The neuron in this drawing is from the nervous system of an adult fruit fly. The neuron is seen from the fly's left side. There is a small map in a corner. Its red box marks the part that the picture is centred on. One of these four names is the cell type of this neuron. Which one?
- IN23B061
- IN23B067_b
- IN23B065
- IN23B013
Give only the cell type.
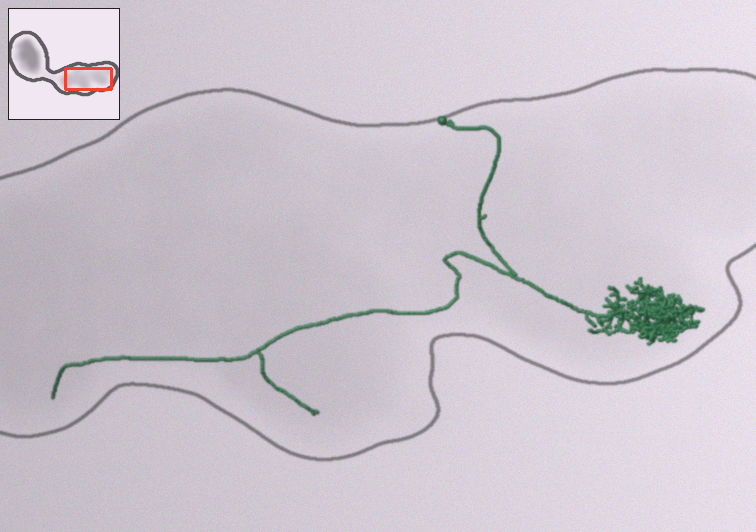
IN23B067_b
